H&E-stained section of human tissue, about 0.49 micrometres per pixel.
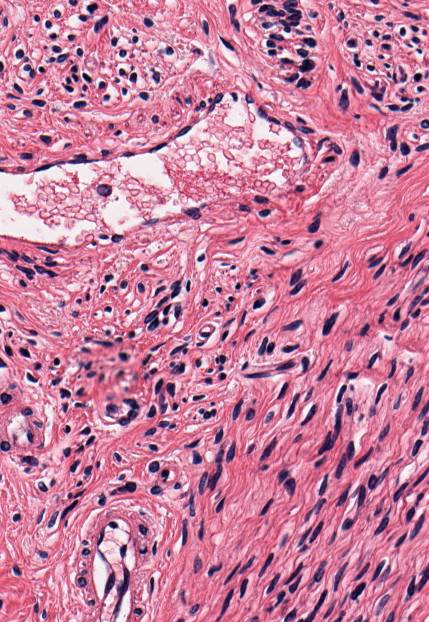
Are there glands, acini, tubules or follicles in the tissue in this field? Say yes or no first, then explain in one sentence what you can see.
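No. No epithelium or glands are present anywhere in the field.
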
